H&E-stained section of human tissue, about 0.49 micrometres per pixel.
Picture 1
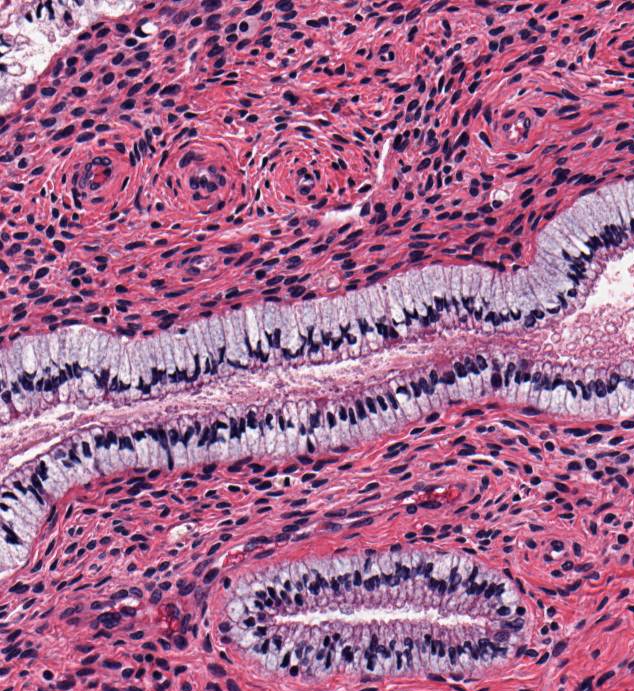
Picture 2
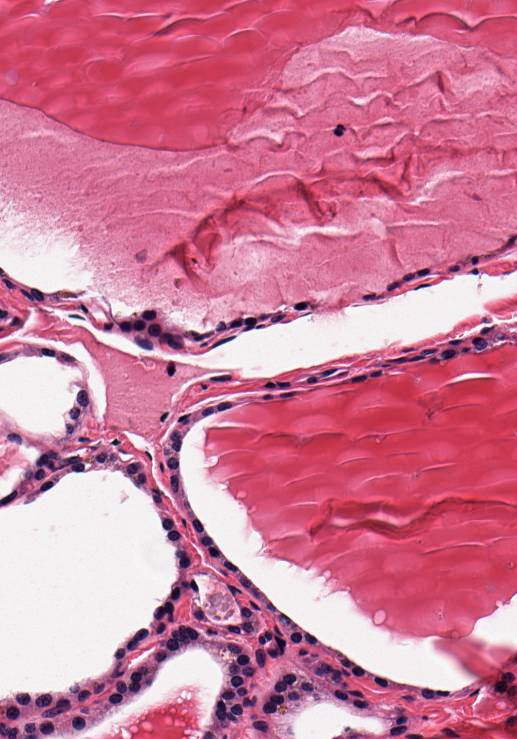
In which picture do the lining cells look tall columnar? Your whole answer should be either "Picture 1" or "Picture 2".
Picture 1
